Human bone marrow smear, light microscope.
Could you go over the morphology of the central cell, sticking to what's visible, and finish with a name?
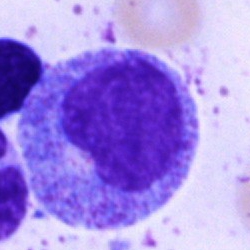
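First, the outline: round, with a smooth edge. The nucleus stains a deep purple throughout. Scattered through the cytoplasm I notice many fine purple-red granules, and I find no vacuoles there. What I have here is a promyelocyte.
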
